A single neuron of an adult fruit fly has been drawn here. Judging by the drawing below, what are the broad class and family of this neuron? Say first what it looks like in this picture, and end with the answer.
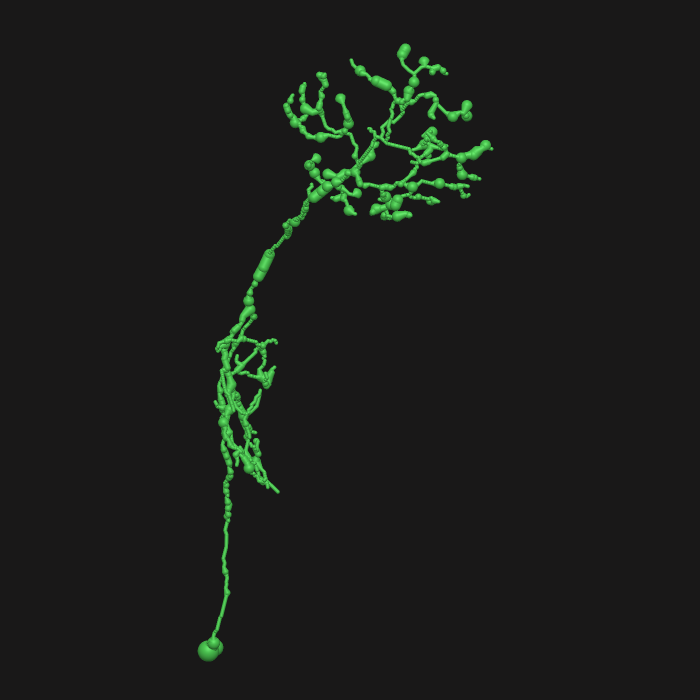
Dozens of branch ends can be seen. As drawn here it is taller than it is wide. It is a central-brain intrinsic neuron. Its family is hemilineage EBa1.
